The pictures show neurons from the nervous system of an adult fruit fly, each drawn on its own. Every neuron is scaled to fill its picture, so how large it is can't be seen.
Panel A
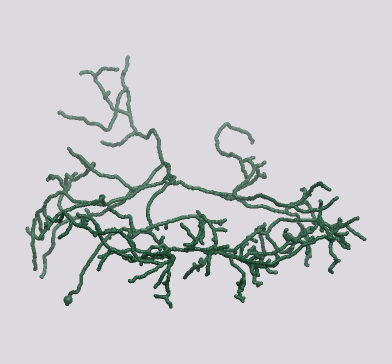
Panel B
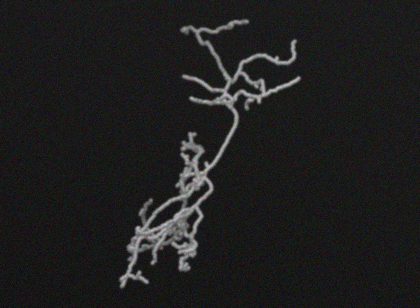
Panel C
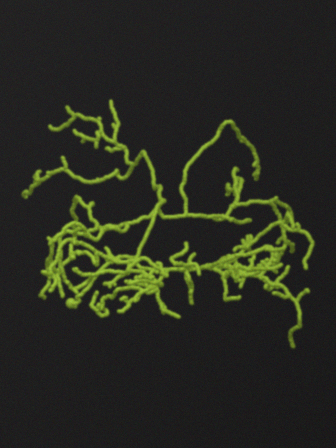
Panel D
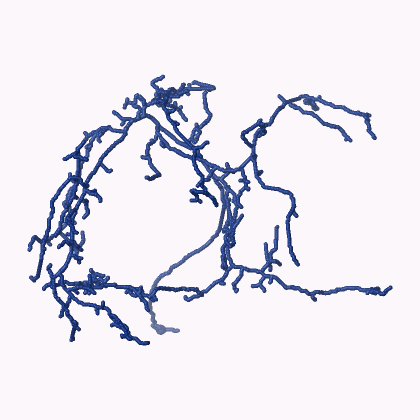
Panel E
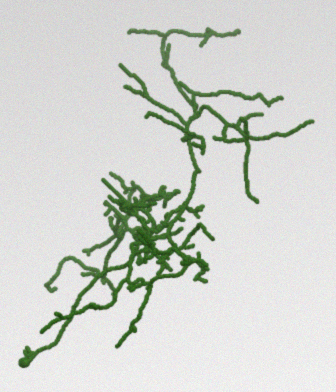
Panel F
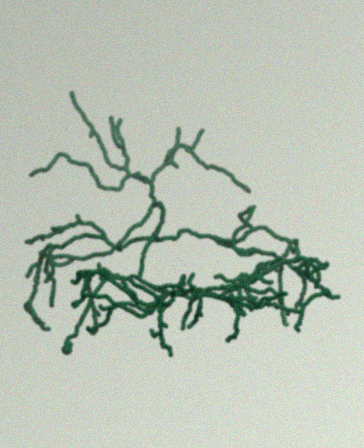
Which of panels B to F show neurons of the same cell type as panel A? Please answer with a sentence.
Panel C and panel F are of the same cell type.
